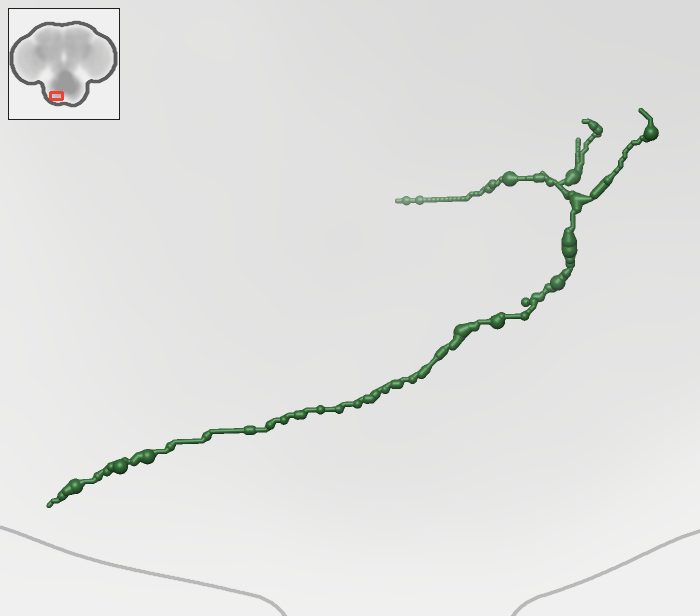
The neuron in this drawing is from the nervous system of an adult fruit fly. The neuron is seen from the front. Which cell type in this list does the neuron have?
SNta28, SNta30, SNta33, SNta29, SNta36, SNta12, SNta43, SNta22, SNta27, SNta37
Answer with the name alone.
SNta29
